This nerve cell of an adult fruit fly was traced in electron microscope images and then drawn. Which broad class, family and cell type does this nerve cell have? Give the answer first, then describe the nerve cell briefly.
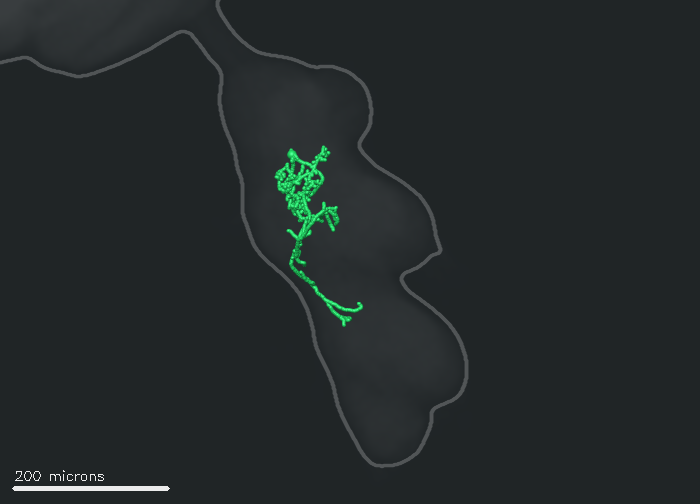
It is a nerve-cord intrinsic neuron. The family is hemilineage 08B. The cell type is IN08B078. From top to bottom in the picture it spans about 250 microns. In this view it is taller than it is wide.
